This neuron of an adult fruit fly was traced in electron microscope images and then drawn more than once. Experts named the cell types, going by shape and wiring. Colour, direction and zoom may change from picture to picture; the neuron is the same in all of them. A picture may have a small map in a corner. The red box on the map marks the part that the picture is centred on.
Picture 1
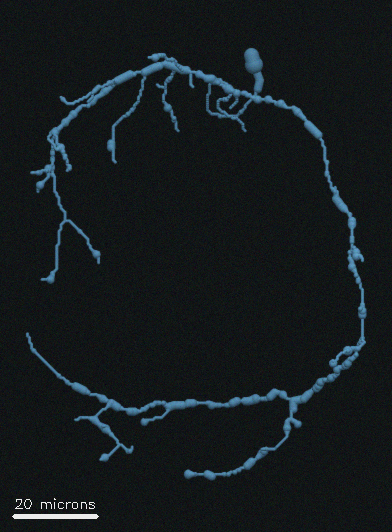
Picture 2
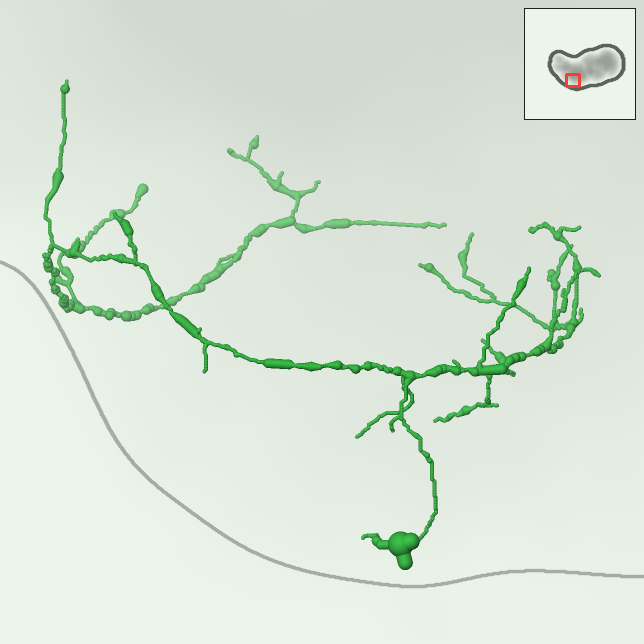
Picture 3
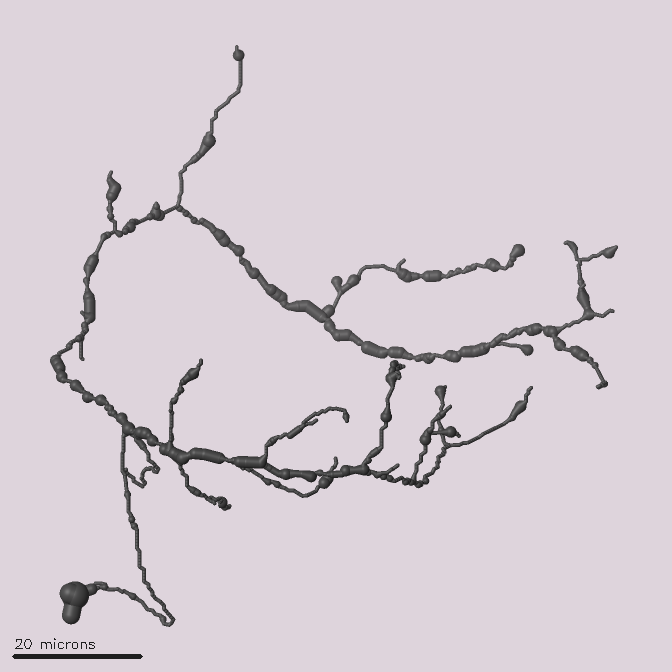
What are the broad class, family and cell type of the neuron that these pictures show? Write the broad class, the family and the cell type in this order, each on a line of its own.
nerve-cord intrinsic neuron
hemilineage 13A
IN13A055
